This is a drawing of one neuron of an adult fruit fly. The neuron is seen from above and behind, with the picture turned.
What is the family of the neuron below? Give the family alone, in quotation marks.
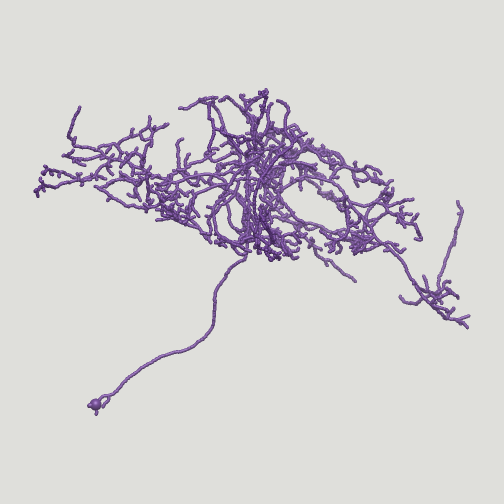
"hemilineage CREa1_ventral"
